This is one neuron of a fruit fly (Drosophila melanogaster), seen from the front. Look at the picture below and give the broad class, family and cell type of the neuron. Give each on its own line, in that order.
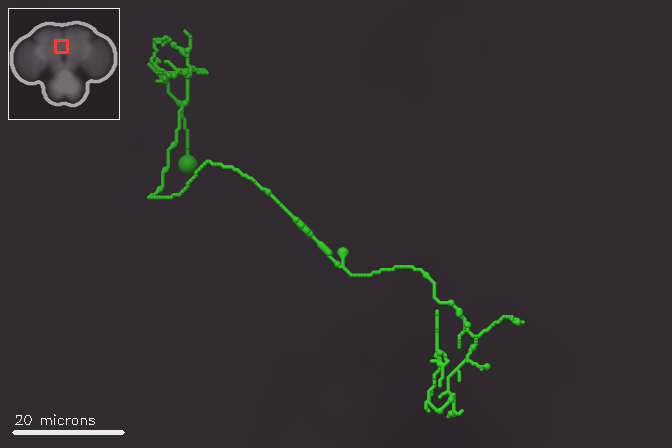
central-brain intrinsic neuron
class CX
PFNp_b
